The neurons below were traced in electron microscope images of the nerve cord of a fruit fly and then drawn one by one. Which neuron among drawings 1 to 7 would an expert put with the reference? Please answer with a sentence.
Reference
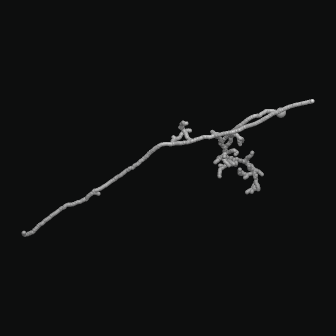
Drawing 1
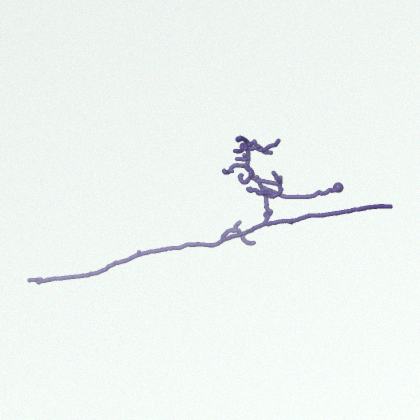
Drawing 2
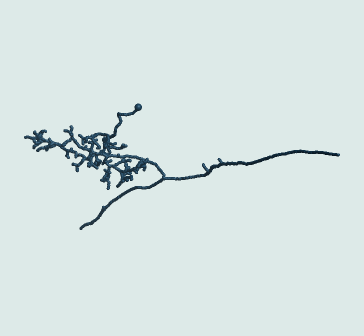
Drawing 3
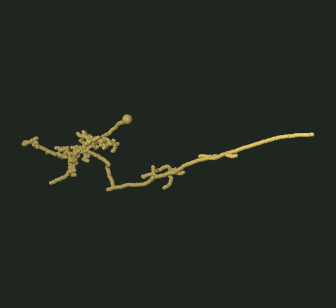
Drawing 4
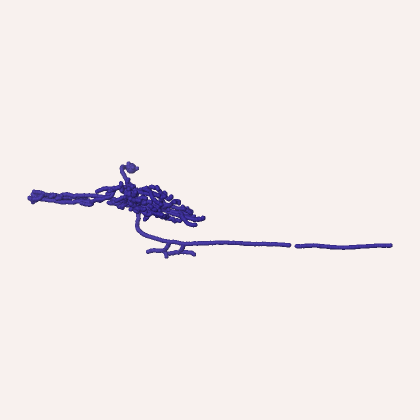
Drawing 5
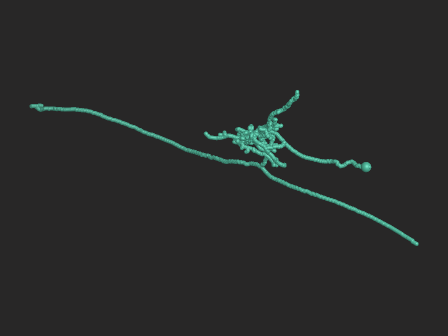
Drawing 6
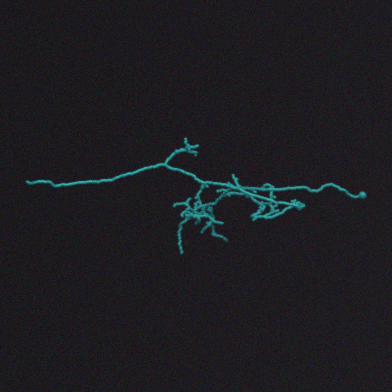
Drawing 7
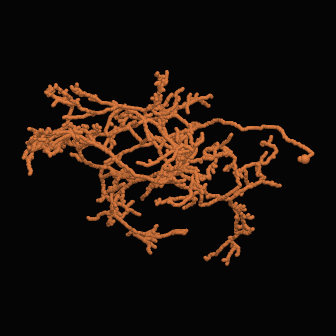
Drawing 1 shows a neuron of the same cell type.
